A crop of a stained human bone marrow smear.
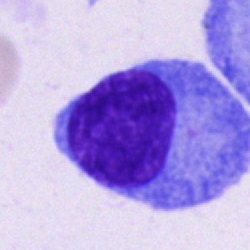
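Plasma cell from a stained human bone marrow smear, shown in the middle. Its chromatin is dark purple and coarsely clumped, and no distinct nucleolus is visible in the nucleus. The cytoplasm is plentiful, stains blue and shows no visible granules.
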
